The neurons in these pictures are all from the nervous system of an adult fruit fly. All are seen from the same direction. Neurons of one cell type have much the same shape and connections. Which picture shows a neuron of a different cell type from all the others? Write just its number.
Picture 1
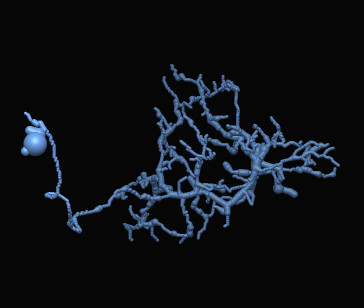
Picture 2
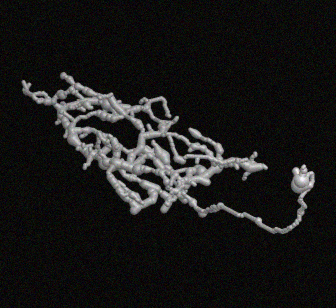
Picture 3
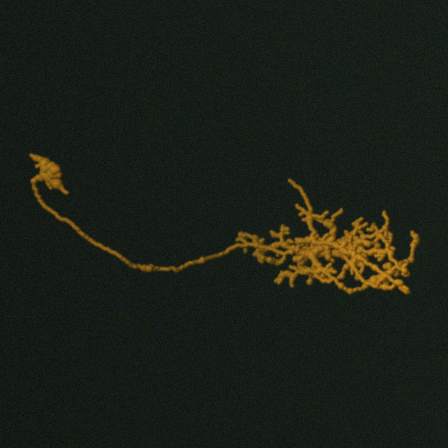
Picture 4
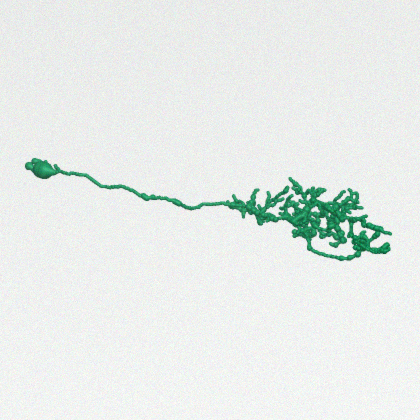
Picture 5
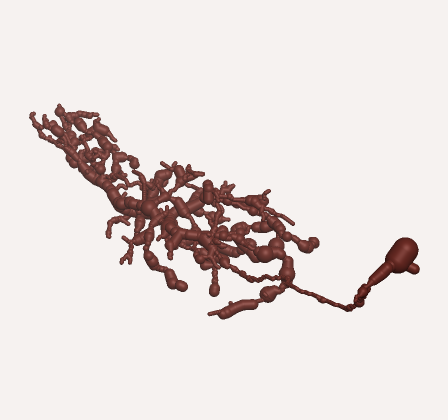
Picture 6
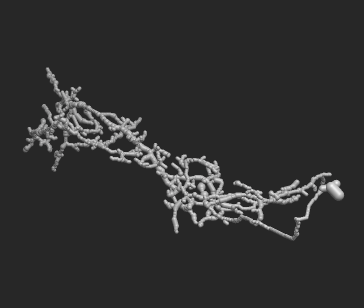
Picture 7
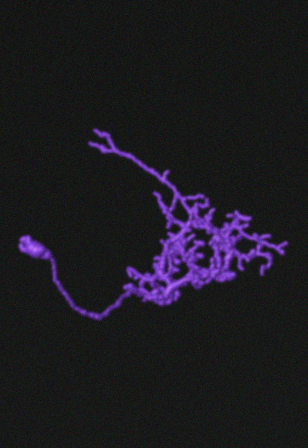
6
